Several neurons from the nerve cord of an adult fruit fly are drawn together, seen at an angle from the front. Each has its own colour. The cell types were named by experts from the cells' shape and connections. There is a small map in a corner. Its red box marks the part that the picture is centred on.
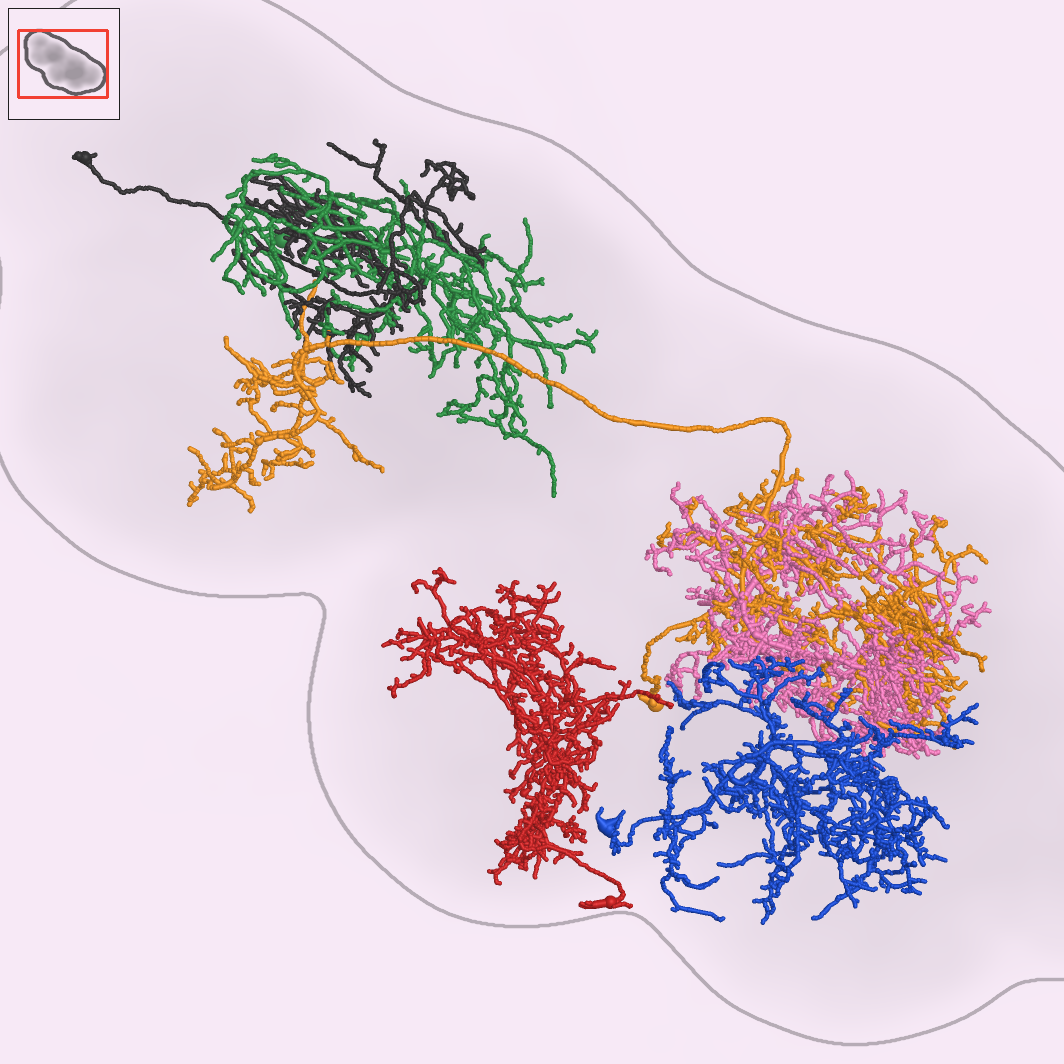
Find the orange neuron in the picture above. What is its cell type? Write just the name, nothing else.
IN06A028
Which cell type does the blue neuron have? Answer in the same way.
IN21A022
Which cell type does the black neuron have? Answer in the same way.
IN06A106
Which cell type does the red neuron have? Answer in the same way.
IN16B045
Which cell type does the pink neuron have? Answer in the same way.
IN20A.22A002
